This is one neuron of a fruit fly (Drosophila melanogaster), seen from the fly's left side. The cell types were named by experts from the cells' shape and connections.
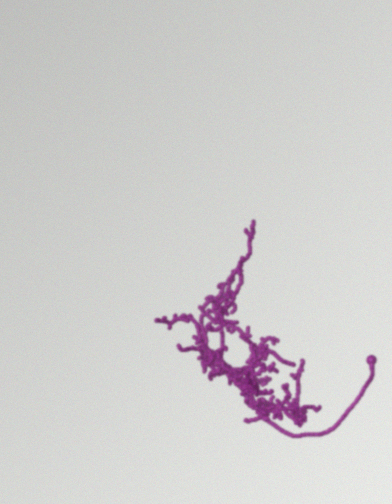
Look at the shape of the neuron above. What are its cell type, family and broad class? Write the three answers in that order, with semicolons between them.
GNG344; hemilineage LB0; central-brain intrinsic neuron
